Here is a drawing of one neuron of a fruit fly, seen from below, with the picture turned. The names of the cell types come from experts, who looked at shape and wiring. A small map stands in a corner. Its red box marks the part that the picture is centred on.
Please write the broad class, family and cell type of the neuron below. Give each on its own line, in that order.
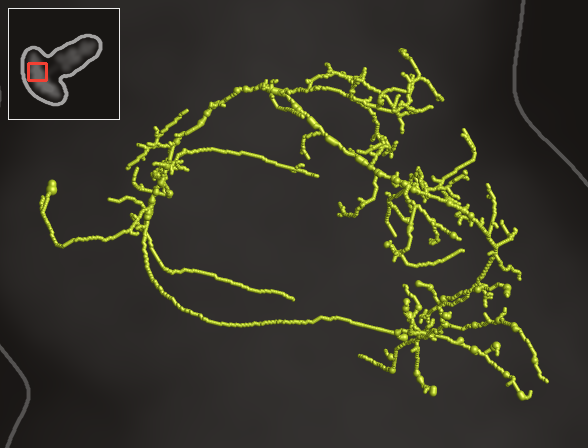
central-brain intrinsic neuron
hemilineage SLPa&l1_anterior
PLP055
